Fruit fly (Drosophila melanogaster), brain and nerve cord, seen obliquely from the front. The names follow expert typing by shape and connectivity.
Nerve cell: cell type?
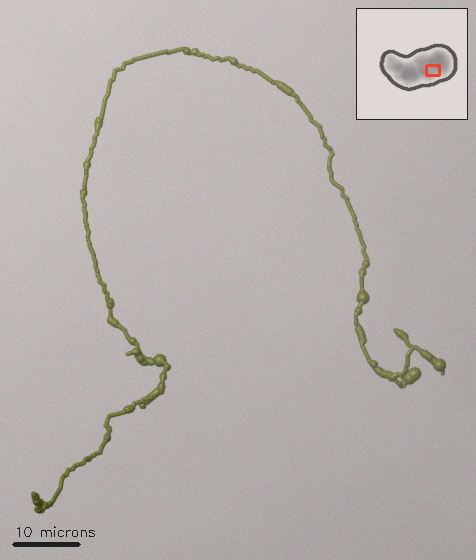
ORN_VM1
